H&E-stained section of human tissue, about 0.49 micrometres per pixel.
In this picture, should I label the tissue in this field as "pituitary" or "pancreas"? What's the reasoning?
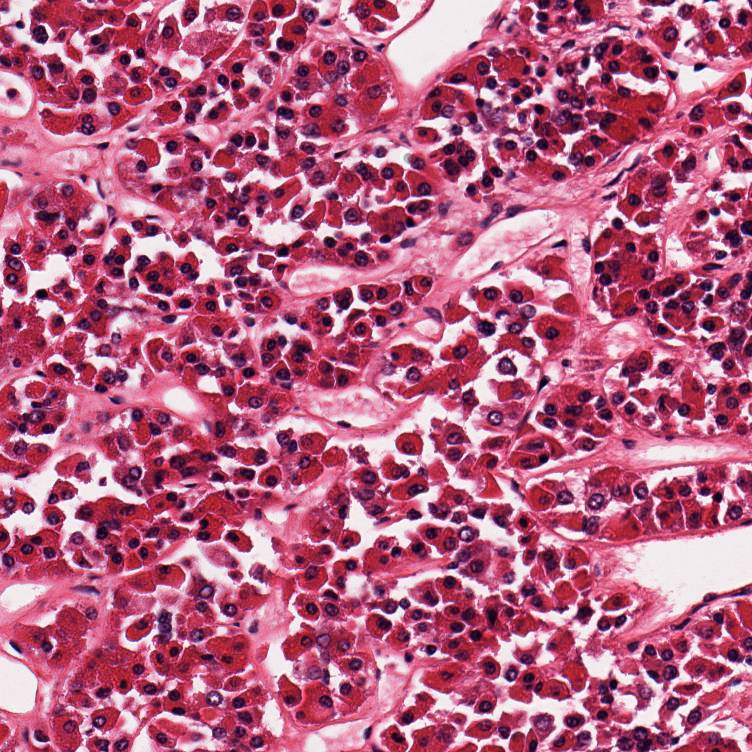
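This is pituitary.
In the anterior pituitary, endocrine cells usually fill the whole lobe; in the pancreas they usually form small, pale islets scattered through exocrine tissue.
Here, throughout the field, cells lie in small nests and cords separated by thin strands of pink connective tissue. Most have intensely red, eosinophilic cytoplasm, while a minority scattered among them have paler, pinkish-grey to faintly purple cytoplasm. Nuclei are round, dark-staining and mostly single per cell.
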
